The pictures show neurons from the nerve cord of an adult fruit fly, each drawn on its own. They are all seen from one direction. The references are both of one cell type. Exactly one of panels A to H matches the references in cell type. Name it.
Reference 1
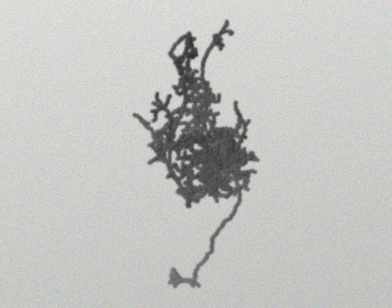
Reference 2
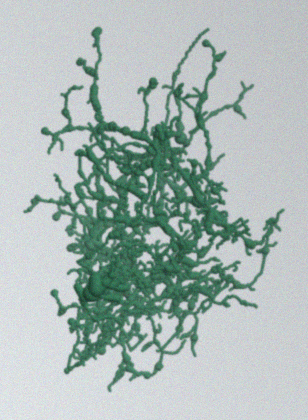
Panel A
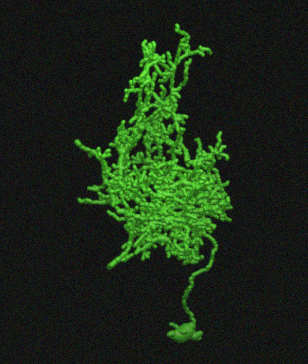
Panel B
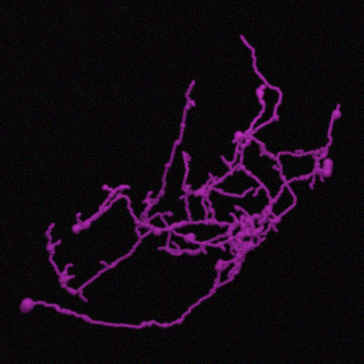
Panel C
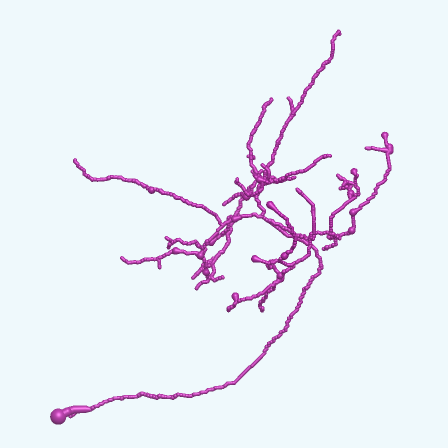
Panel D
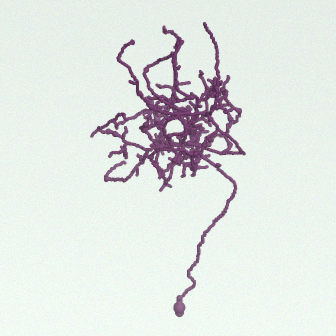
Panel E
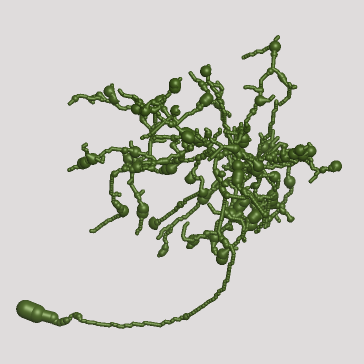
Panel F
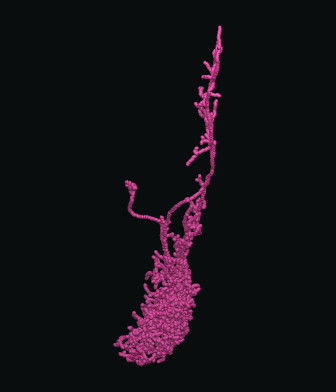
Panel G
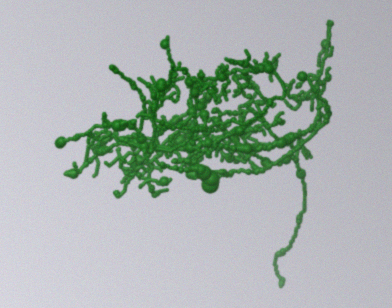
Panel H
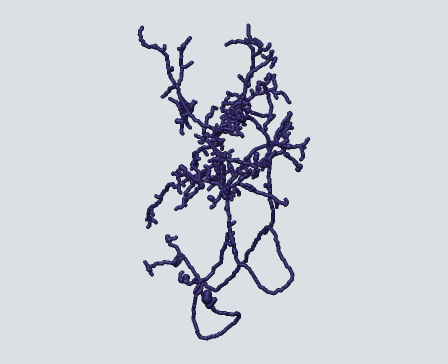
A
